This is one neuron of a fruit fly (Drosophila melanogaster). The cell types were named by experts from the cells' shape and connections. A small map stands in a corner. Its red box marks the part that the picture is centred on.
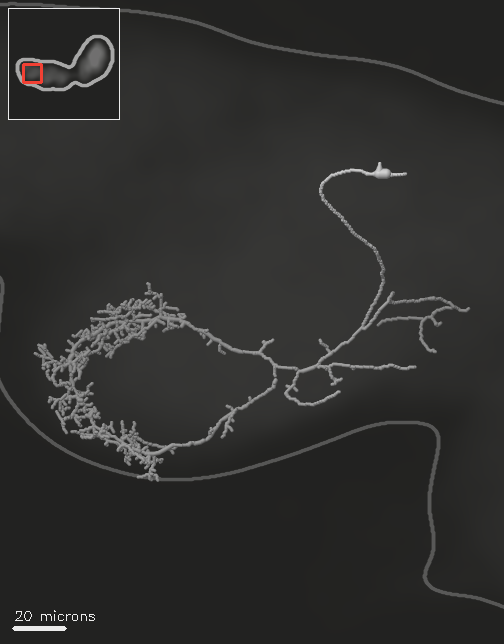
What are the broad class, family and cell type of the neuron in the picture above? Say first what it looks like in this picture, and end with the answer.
The cell body can be seen at the upper right of the picture. From left to right in the picture it spans about 170 microns. Dozens of branch ends can be seen. This is a nerve-cord intrinsic neuron. The family is hemilineage 23B. Its cell type is IN23B031.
